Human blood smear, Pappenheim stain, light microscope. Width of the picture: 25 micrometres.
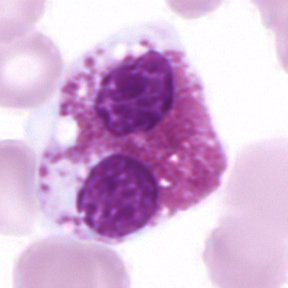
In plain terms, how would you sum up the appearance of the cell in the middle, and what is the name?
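First, the nucleus has two lobes, placed one above the other. Next, its chromatin is dark purple and coarsely clumped. Then the cytoplasm: on the left side of the cell it is paler, with sparser granules than on the right. The cell is an eosinophil.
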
